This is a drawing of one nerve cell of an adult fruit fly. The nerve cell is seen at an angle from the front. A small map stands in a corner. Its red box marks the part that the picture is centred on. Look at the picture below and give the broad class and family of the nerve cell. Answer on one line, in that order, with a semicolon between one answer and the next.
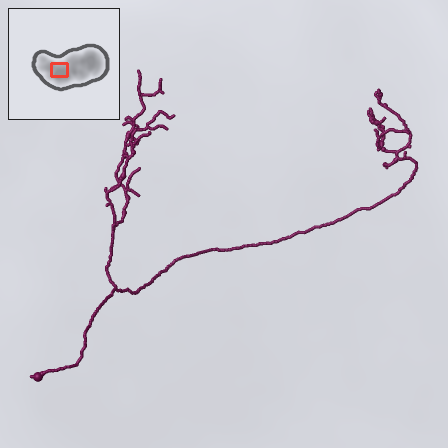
optic-lobe intrinsic neuron; Tm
